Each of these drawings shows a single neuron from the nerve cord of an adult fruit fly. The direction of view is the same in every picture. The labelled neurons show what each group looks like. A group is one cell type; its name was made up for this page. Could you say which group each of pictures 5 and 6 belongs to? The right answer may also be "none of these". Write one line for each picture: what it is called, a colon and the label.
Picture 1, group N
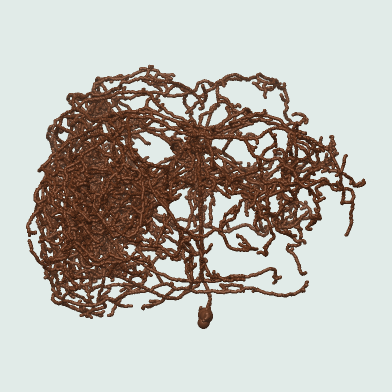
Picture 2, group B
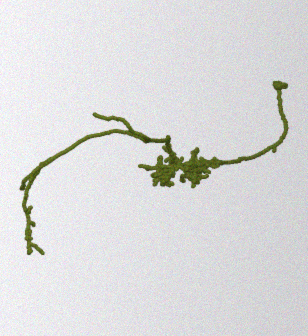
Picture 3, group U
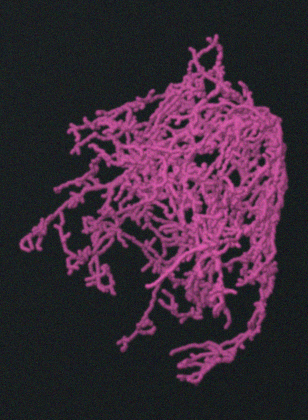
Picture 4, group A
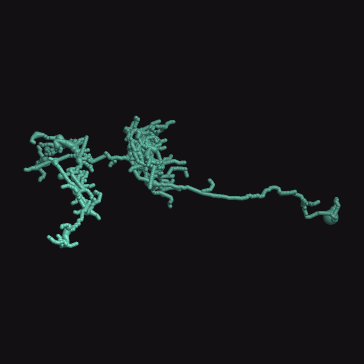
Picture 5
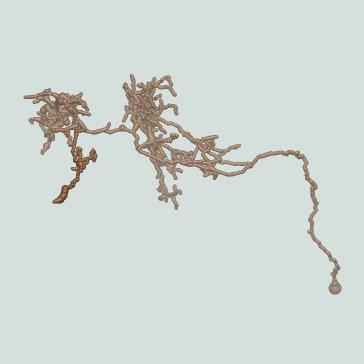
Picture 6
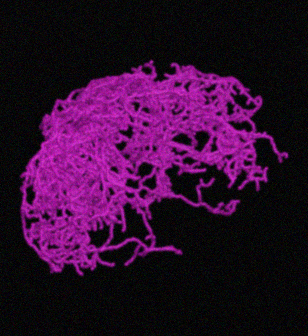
5: group A
6: group N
